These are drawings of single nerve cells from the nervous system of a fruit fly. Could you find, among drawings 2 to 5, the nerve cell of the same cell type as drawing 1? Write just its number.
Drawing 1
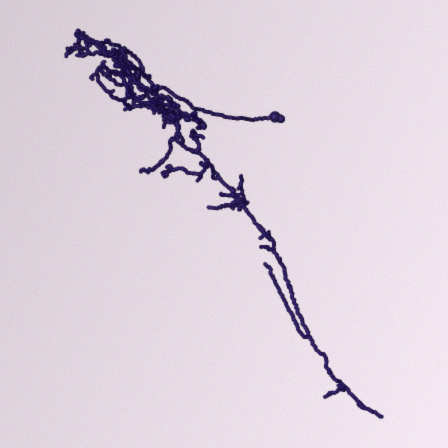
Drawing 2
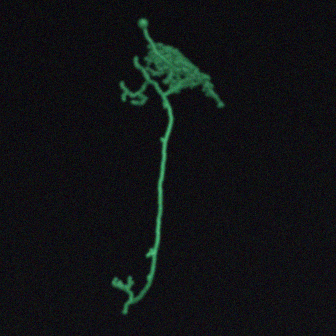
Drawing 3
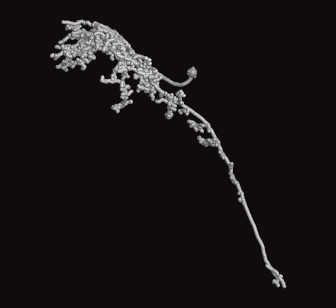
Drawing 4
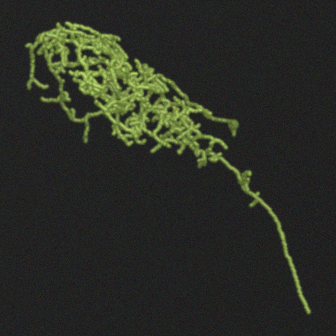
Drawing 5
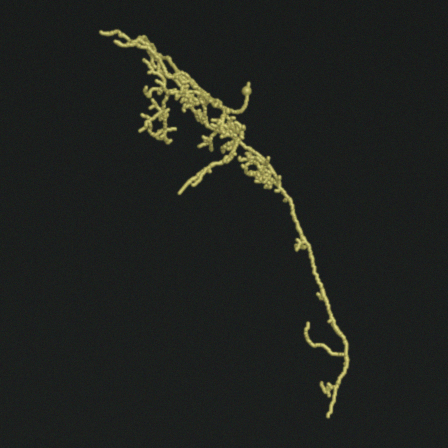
3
